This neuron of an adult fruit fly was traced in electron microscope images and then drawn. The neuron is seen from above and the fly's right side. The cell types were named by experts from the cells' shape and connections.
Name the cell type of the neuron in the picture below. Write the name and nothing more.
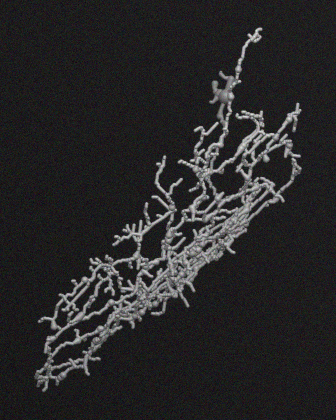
Cm11b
